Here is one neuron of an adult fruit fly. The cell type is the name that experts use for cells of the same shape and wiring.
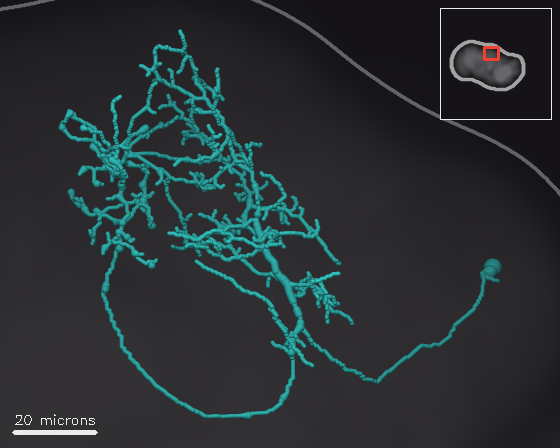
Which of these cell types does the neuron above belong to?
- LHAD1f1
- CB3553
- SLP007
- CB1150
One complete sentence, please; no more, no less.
With respect to cell type, this neuron is CB1150.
